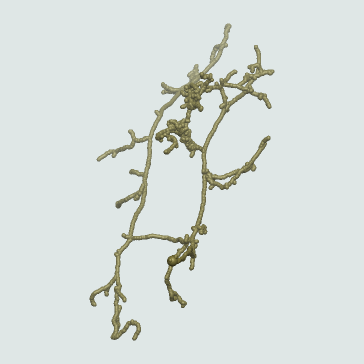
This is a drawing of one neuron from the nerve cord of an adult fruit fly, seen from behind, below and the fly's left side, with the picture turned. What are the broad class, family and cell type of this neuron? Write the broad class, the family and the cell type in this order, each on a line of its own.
nerve-cord intrinsic neuron
hemilineage 08B
IN08B045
